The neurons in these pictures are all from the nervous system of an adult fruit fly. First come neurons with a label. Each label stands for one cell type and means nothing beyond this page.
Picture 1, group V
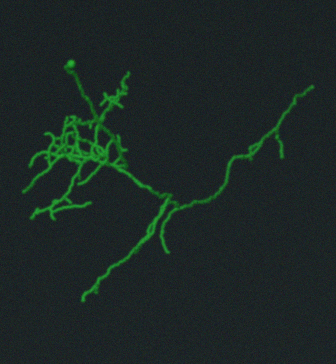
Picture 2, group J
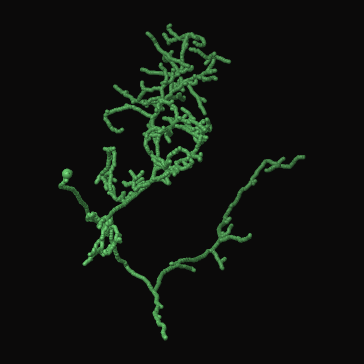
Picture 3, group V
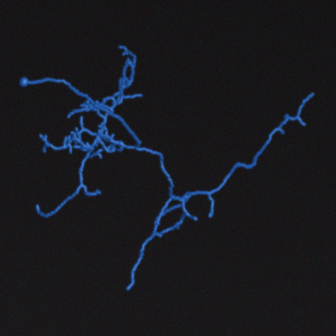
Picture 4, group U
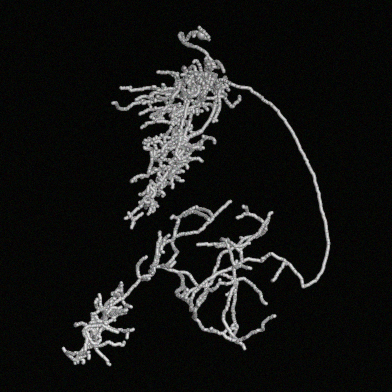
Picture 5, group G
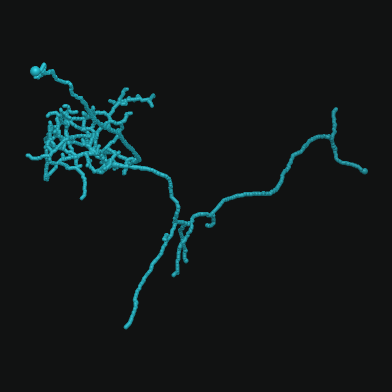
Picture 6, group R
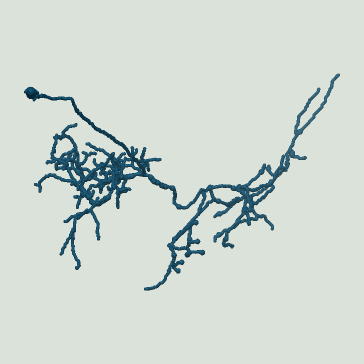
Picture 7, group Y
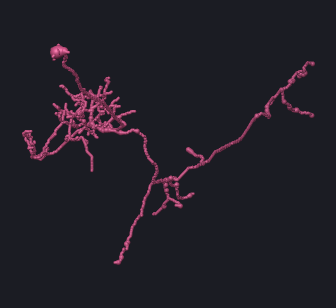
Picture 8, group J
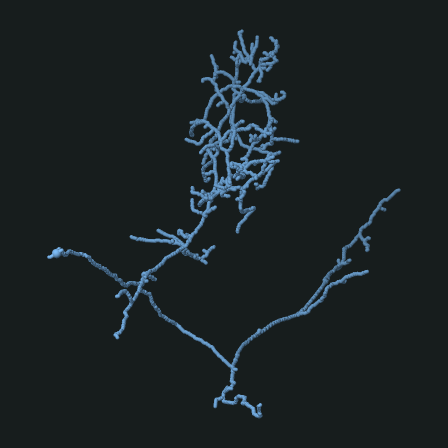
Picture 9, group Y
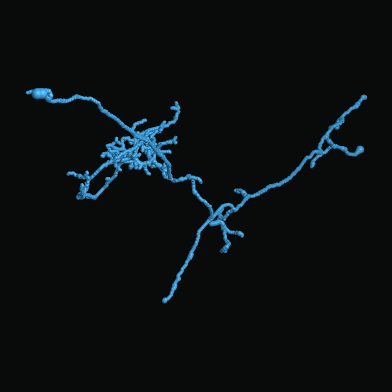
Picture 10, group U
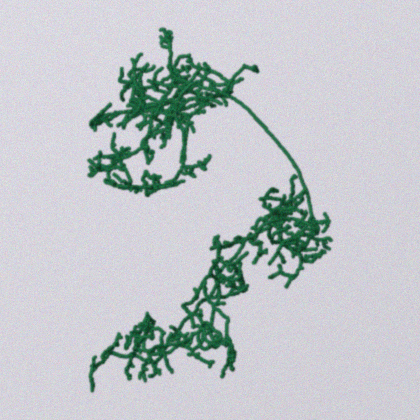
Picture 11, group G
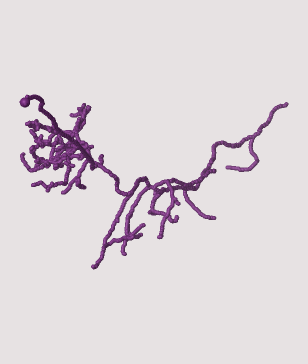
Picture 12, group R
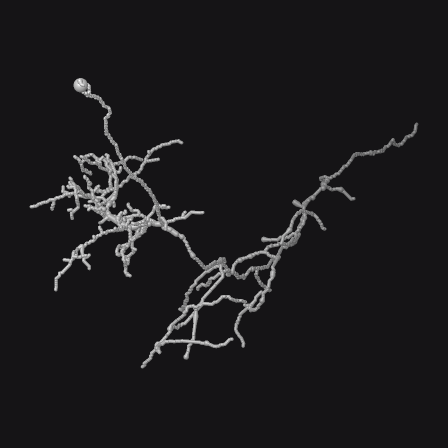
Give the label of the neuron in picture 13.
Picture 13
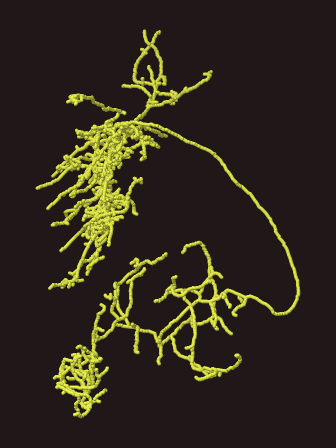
group U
